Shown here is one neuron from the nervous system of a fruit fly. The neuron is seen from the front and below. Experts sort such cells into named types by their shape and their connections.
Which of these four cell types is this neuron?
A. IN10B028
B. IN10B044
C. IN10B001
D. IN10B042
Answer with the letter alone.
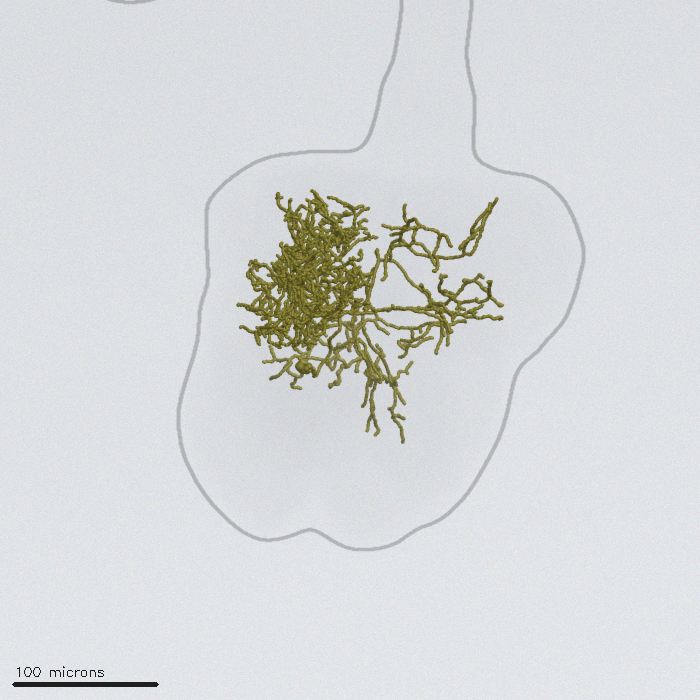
C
